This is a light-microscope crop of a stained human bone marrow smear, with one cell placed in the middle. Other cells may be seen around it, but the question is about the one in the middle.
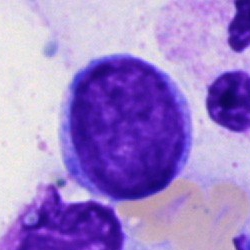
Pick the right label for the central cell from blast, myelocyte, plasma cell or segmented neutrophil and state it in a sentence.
Whatever else lies nearby, the middle cell is a blast.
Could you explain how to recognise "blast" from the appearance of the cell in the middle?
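The cell is a blast.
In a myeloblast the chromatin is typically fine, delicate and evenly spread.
That agrees with this cell, whose chromatin is fine and even, without coarse dark clumps.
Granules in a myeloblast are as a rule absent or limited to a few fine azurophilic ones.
No granules are seen in the cytoplasm here, which fits.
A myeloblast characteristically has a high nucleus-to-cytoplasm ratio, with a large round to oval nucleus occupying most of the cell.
The cytoplasm in this cell is only a thin rim, in keeping with that. The outline of the cell is smooth and oval, and the rim is widest on the left side. None of the features seen runs against the name.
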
